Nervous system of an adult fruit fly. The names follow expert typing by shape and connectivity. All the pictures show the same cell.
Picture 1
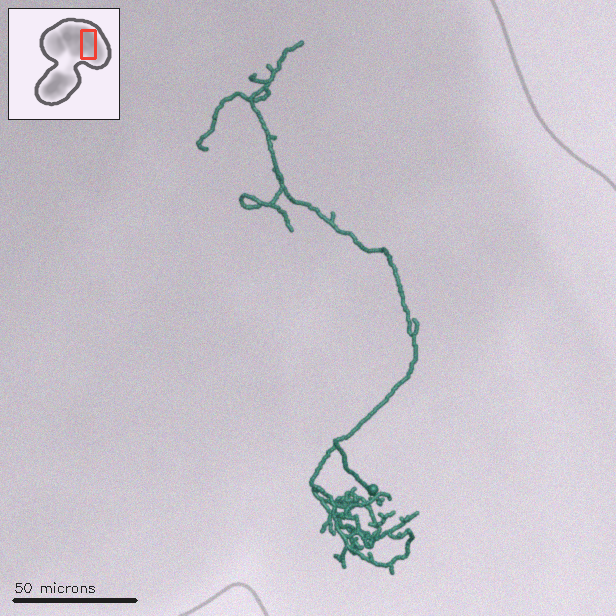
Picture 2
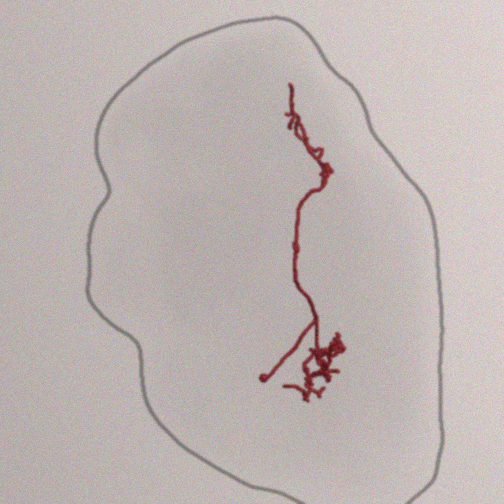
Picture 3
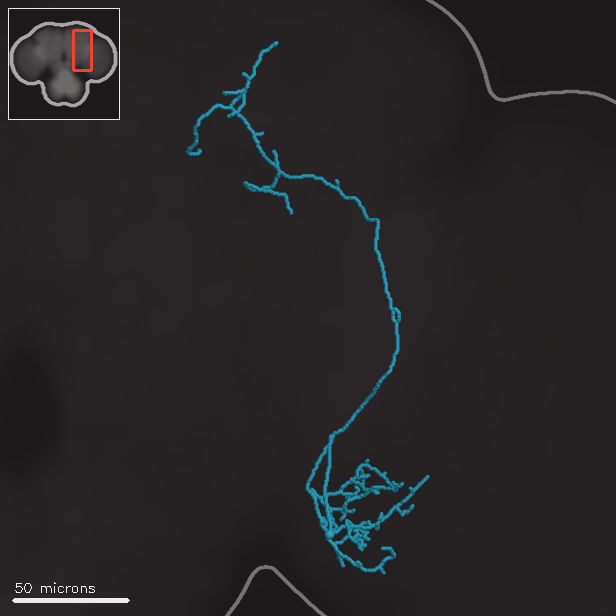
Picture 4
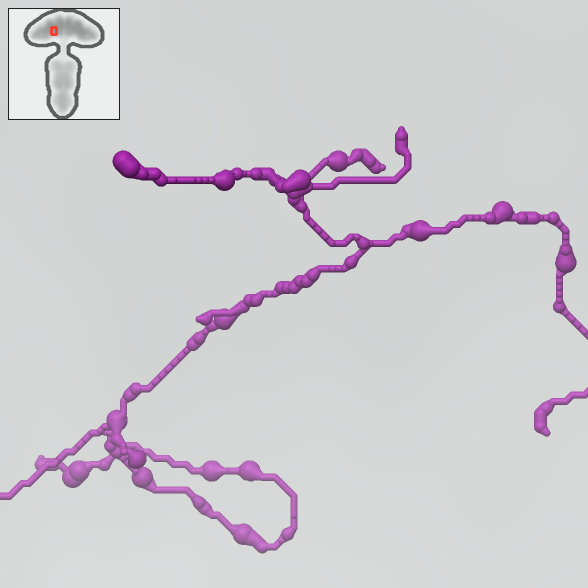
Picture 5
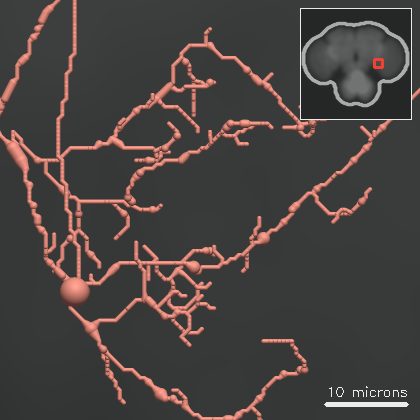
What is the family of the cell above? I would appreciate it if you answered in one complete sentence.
Of the families, LoVP is the one for this neuron.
